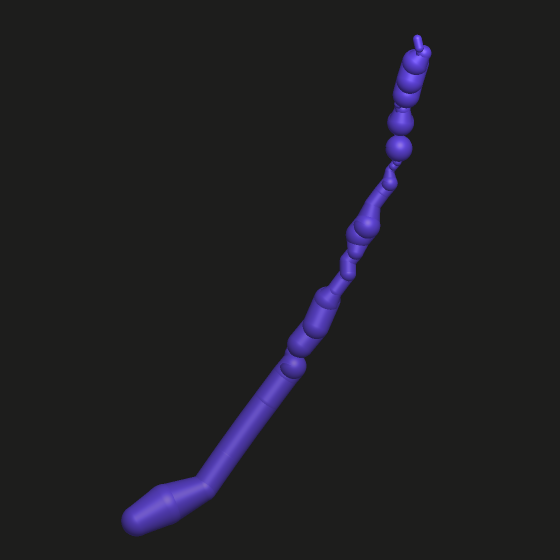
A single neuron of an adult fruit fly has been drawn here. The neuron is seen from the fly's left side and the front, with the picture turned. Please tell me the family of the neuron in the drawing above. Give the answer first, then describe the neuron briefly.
The name of its family is class visual. This is a photoreceptor or other optic-lobe sensory neuron. No cell body is drawn. There are a dozen or fewer branch ends.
